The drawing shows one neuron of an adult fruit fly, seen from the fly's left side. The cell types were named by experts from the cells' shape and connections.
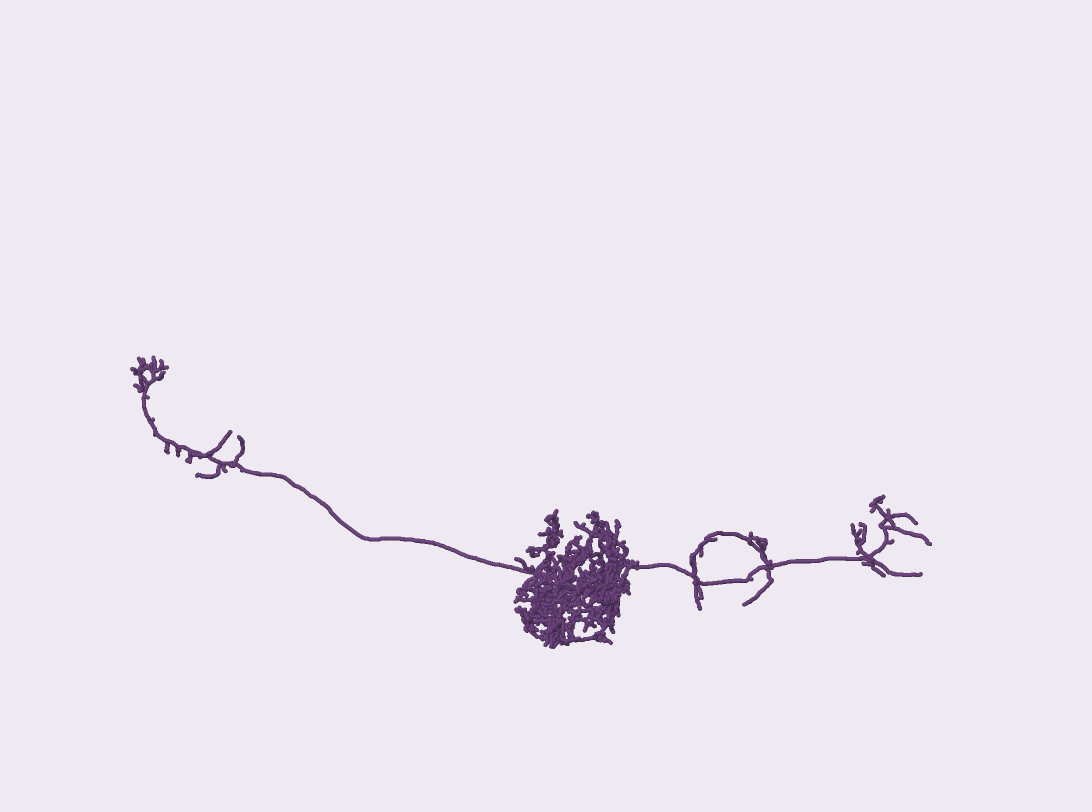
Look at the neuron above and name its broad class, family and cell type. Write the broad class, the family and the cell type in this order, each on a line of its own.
ascending neuron
hemilineage 04B
AN04B001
